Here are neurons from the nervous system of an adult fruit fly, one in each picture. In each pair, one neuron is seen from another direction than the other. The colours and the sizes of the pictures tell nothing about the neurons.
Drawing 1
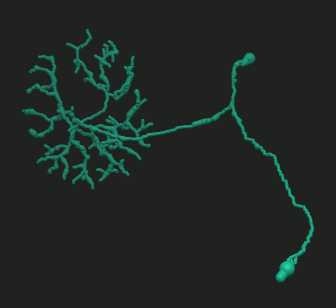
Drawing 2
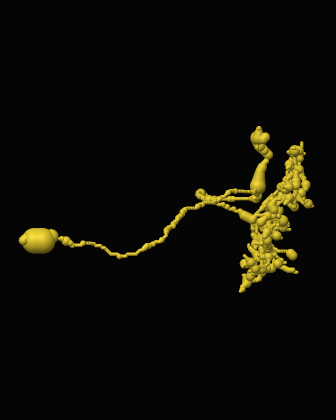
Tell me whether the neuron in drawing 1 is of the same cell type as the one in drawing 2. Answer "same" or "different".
different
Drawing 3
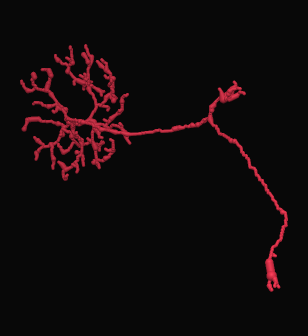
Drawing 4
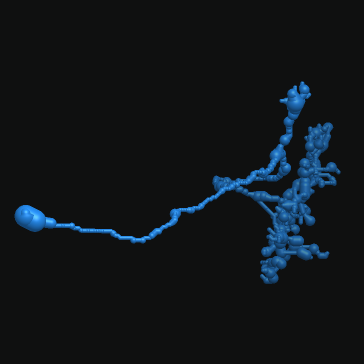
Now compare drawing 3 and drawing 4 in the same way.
same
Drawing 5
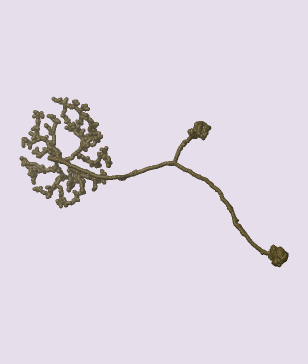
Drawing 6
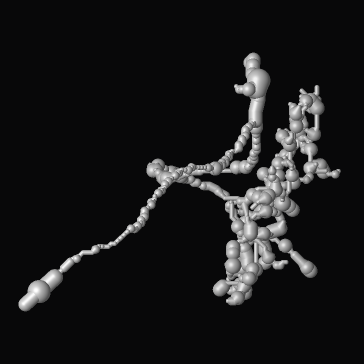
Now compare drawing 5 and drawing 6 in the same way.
same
